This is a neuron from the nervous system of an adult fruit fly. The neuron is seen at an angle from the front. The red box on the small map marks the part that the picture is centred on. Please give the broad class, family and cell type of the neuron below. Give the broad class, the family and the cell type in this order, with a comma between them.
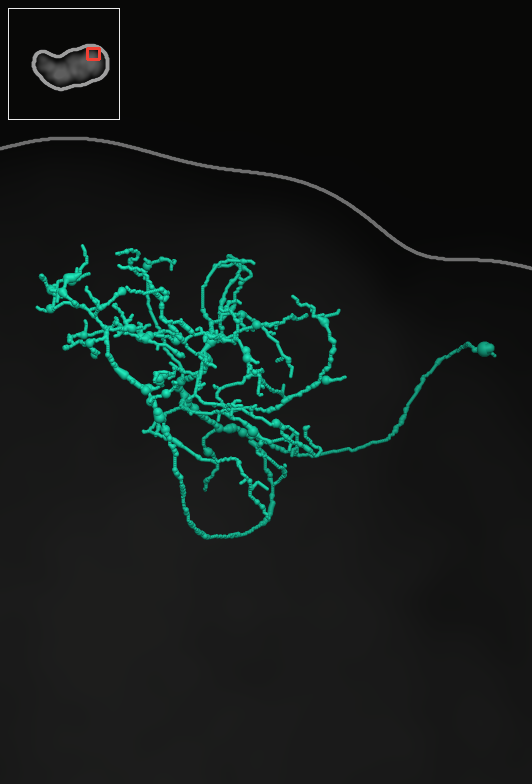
central-brain intrinsic neuron, hemilineage SLPal1, CB3788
